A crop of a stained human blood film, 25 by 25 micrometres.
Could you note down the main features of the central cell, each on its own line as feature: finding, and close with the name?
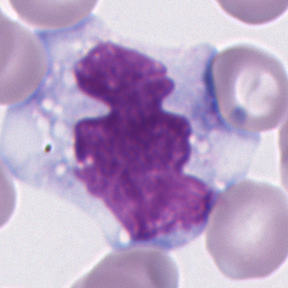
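Nucleus: single irregular mass, folded and notched edges
Chromatin: loose, lacy, strand-like
Cytoplasm: abundant, pale grey-blue
Vacuoles: several, small, clear, in cytoplasm
Name: monocyte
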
